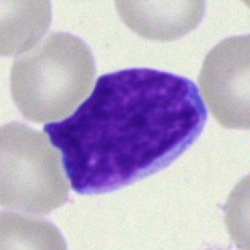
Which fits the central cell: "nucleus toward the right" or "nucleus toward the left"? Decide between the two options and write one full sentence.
On the left side of this cell lies the nucleus.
